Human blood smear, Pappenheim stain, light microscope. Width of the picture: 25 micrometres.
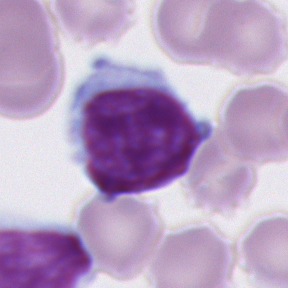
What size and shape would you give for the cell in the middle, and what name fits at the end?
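The cell measures about 12 micrometres across and its nucleus about 10 micrometres, the nucleus filling about 70% of the cell's area. With the nucleus set toward the lower right, the cytoplasm forms a wider crescent on the upper-left side. The chromatin is dark purple and clumped, with paler streaks between the clumps. Along the upper-left side the border is ragged and uneven, and a small pointed projection juts from the right edge. This is a typical lymphocyte.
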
